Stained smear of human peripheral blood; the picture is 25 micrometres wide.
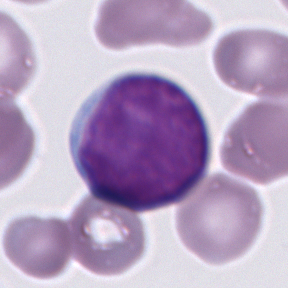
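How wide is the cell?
About 12 micrometres across, and its outline is smooth and even, without projections.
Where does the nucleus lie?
Off-centre, pushed toward the right; it is round, about 11 micrometres across, and fills about 80% of the cell's area.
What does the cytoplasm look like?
A thin pale blue crescent, widest on the left side of the cell.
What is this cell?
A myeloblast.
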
